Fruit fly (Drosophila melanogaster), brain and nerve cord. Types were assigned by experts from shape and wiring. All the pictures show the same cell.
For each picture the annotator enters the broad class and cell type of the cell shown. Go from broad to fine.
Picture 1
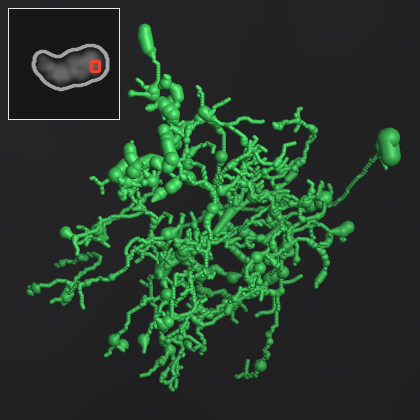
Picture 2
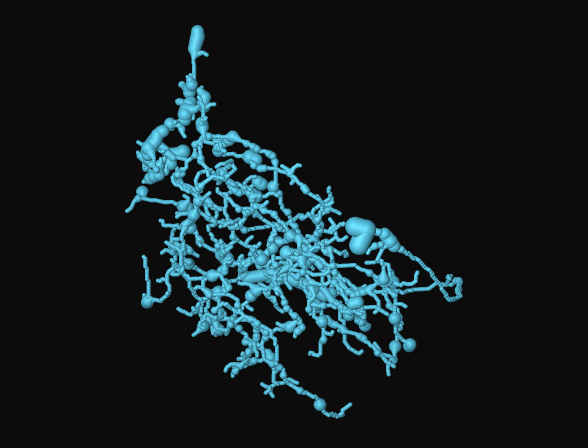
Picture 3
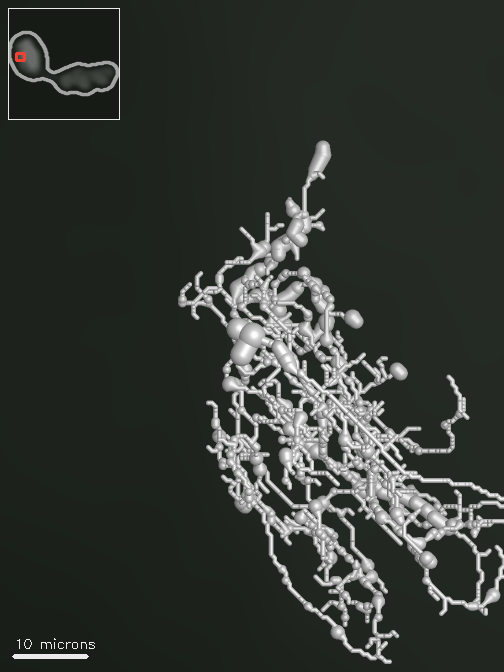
central-brain intrinsic neuron; CB1903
